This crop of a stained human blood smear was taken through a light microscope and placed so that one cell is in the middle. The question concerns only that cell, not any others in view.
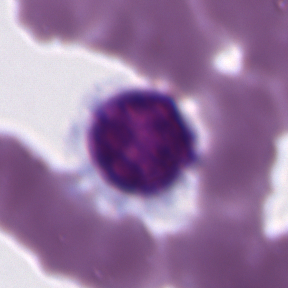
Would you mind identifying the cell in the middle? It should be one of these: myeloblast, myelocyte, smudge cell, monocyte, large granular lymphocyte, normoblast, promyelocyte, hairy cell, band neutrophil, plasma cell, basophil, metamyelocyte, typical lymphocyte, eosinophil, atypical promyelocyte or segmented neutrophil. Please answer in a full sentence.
The central cell shown in this smear crop is a hairy cell.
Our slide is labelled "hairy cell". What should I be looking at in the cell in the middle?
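The outer edge of the cell is ragged, with fine projections.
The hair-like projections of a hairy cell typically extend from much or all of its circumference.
The projecting edge agrees with this. The cytoplasm is very pale blue.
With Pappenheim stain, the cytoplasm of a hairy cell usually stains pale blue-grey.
The pale blue tone seen here is in keeping with that. No granules can be seen in the cytoplasm, and the chromatin is dark purple and coarsely clumped.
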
